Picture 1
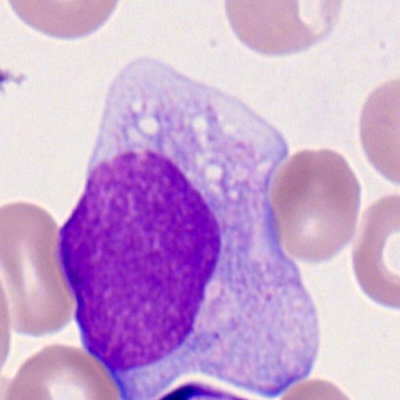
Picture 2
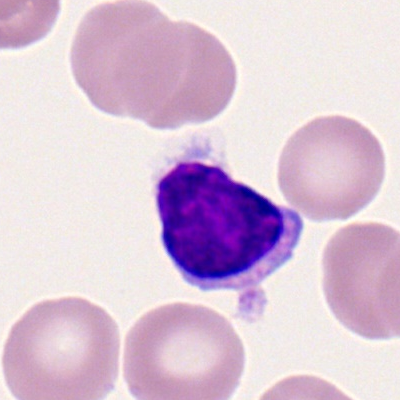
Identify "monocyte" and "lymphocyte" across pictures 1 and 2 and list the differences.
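Here the monocyte is in picture 1 and the lymphocyte in picture 2. Look first at how much cytoplasm each has: picture 1 shows plentiful pale grey-blue cytoplasm.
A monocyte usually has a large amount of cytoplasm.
In picture 2, by contrast, the nucleus fills most of the cell, a single unlobed mass with dark purple, coarsely clumped chromatin.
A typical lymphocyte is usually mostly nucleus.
Now the cytoplasm itself: picture 1 has several small clear vacuoles in its upper part, while picture 2 shows none.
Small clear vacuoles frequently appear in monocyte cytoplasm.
Picture 1 also has fine pinkish-purple granules scattered through its cytoplasm.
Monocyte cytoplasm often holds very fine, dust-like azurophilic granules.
As for the edges, the monocyte's outline is irregular and angular, with a red cell pressing against its right side, and the lymphocyte has a pale, ragged tuft of cytoplasm at the top and a small bleb projecting downward from the bottom.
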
